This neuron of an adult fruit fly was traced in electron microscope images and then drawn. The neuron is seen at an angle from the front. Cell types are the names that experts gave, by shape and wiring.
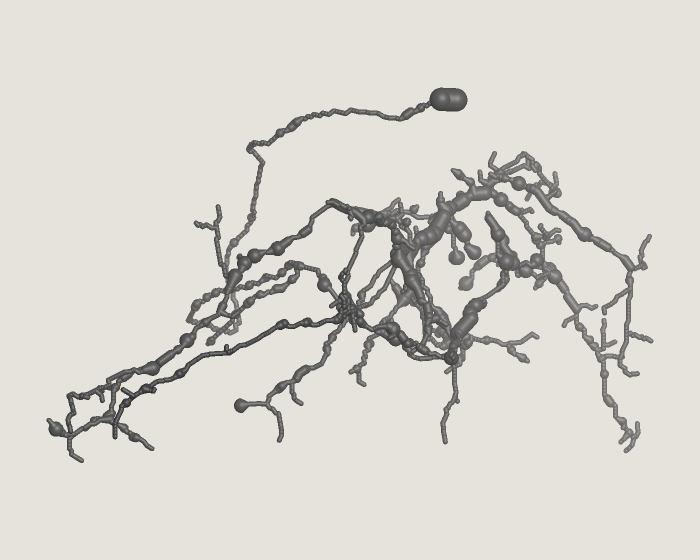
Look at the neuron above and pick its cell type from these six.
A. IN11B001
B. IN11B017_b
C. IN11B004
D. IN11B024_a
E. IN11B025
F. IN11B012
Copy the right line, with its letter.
B. IN11B017_b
